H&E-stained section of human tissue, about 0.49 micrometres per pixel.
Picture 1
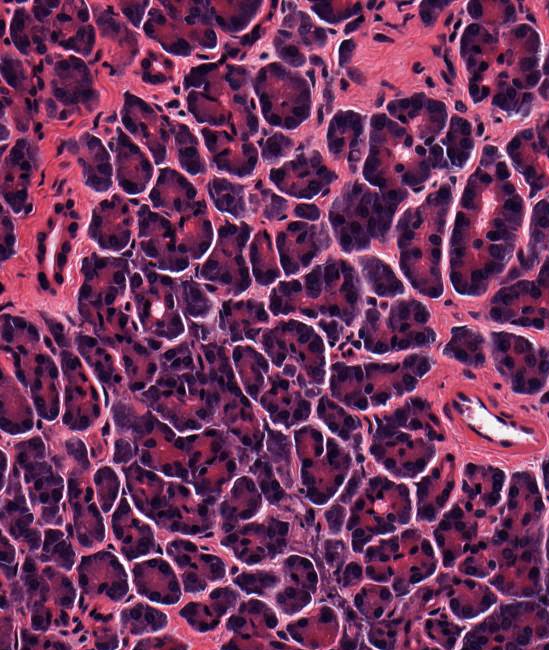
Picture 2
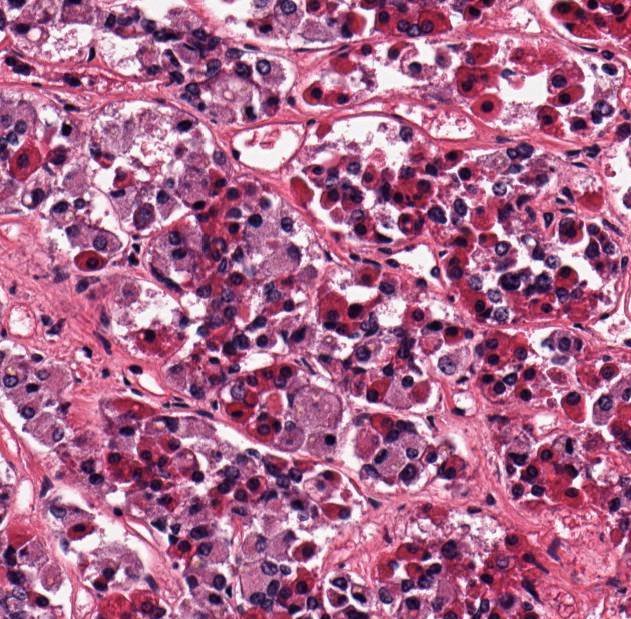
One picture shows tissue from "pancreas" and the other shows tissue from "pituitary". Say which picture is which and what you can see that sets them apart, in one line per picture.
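Picture 1: pancreas. The field is filled with closely packed rounded acini, with broader pink fibrous bands crossing the upper left and upper right.
Picture 2: pituitary. No gland lumens or tubules are formed by the cells in this field.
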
